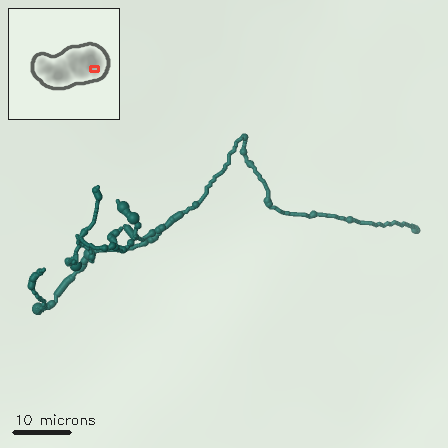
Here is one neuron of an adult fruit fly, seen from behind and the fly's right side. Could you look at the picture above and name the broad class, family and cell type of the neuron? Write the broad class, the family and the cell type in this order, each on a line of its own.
sensory neuron entering the brain
class olfactory
ORN_VL1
